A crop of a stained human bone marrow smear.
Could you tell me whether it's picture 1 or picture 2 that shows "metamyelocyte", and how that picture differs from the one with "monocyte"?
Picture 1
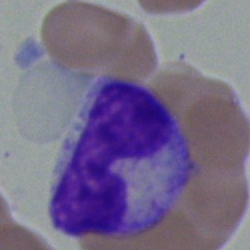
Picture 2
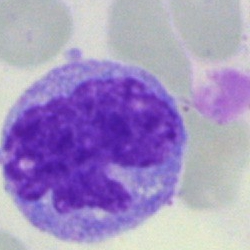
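The first picture shows a metamyelocyte, and the second shows a monocyte. Start with the chromatin: in the metamyelocyte it is dark purple and clumped into darker patches, while in the monocyte it is dark purple and mottled rather than evenly smooth.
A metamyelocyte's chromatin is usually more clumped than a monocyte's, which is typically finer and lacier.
Next, look at the nucleus of the monocyte: it is irregular, with a deep notch on its lower right side. In the metamyelocyte, a paler lilac area lies at the lower right of the nucleus, and no distinct nucleoli can be seen. Its cytoplasm shows no visible vacuoles.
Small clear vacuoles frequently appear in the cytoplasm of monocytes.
The monocyte also has a small round bleb sticking out from the top edge of the cell. In both cells, the nucleus fills most of the cell. Red cells press against the upper and right sides of the metamyelocyte.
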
